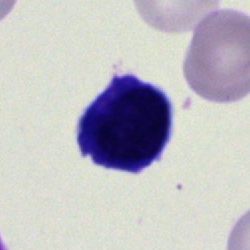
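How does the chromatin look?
Dense throughout, very dark purple.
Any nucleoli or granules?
None that I can see.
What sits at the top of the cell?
A small knob-like bulge with a tiny pale fragment beside it.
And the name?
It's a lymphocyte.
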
